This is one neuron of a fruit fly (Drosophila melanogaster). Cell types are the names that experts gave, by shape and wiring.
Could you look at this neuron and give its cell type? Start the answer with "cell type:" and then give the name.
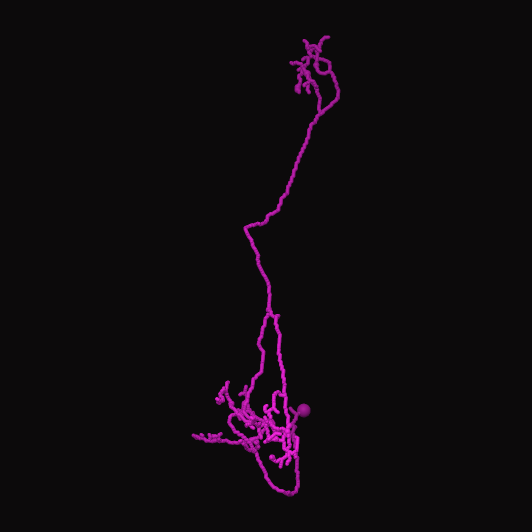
cell type: PAM14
